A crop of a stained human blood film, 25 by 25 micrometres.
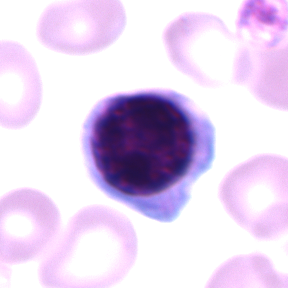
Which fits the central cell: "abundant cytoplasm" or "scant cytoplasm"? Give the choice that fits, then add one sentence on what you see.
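Scant cytoplasm. The cytoplasm forms a narrow rim that is broadest at the lower right.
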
